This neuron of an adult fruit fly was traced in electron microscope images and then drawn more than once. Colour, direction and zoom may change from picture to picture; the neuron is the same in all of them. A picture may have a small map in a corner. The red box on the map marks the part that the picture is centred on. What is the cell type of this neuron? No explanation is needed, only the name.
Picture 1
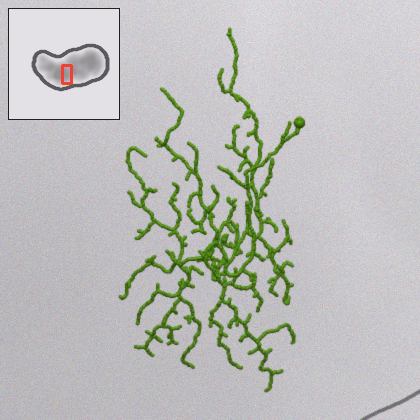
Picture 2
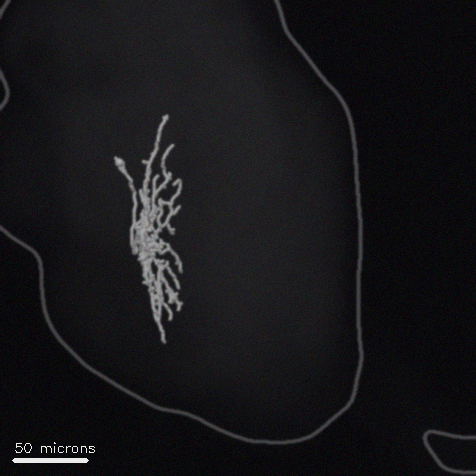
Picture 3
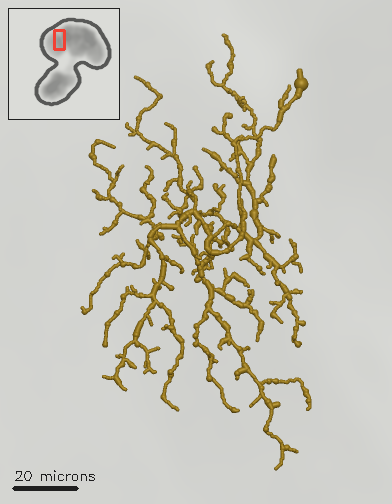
Dm14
